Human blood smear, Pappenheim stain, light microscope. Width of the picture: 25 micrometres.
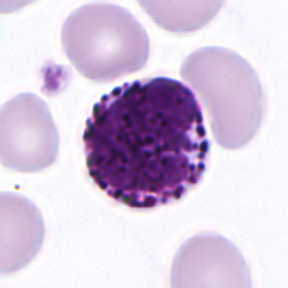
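Basophil: the cell in the middle of the peripheral blood smear. About 12 micrometres across. Packed with coarse, dark purple-black granules, distinct round dots of uneven size. Granules lie over the nucleus as well as around it, partly hiding its outline. Nucleus partly obscured but apparently lobed.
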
